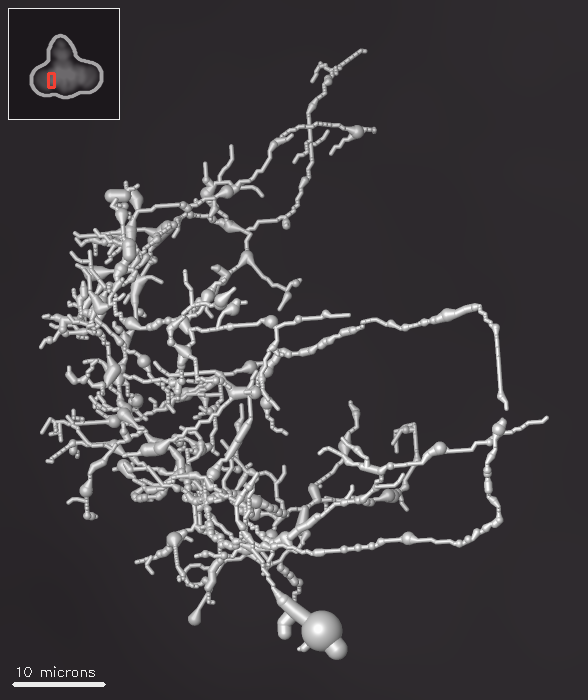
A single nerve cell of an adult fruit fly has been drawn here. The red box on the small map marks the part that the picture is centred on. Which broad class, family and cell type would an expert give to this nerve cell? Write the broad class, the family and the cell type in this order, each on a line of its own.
central-brain intrinsic neuron
hemilineage VLPa1_lateral
AVLP311_b1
